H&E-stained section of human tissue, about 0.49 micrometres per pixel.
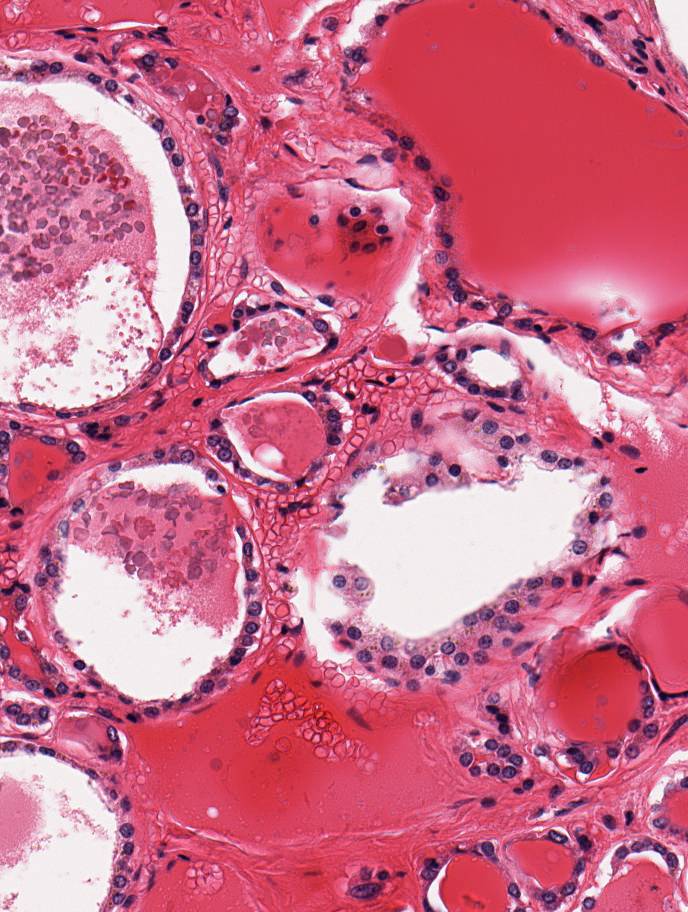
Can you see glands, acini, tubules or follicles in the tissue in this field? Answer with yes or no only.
Yes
